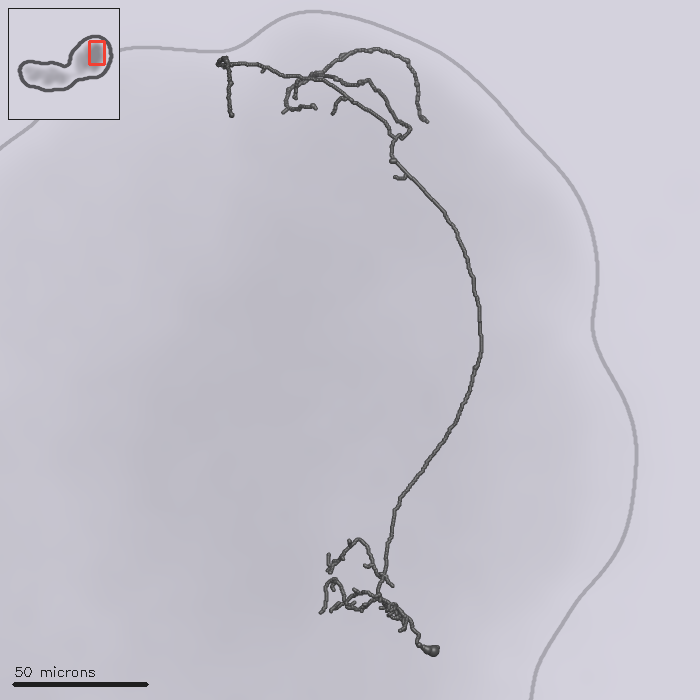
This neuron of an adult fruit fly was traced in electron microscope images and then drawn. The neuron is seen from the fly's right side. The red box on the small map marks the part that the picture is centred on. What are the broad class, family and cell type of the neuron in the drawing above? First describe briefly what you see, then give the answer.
The cell body can be seen at the bottom of the picture. From top to bottom in the picture it spans about 250 microns. This is a central-brain intrinsic neuron. Its family is hemilineage FLAa3. It is of cell type CB1024.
